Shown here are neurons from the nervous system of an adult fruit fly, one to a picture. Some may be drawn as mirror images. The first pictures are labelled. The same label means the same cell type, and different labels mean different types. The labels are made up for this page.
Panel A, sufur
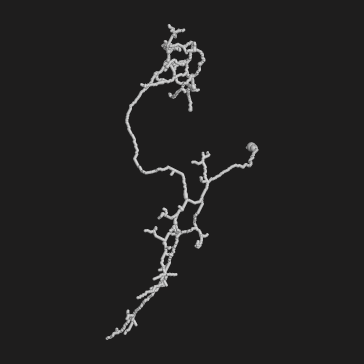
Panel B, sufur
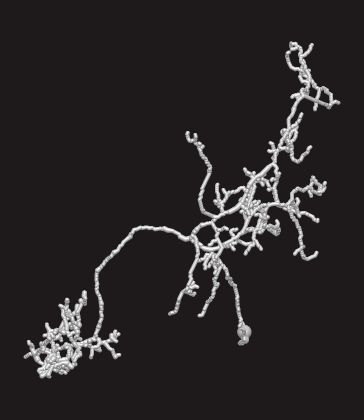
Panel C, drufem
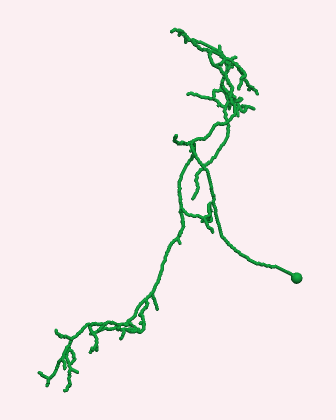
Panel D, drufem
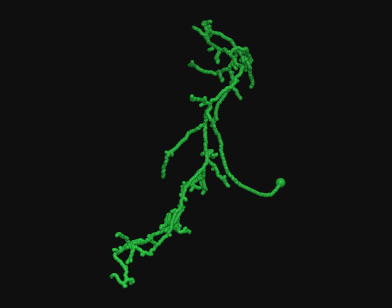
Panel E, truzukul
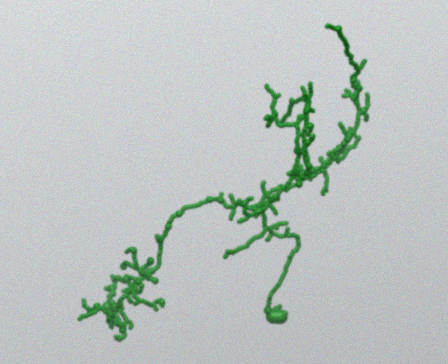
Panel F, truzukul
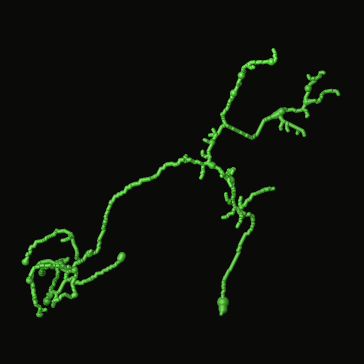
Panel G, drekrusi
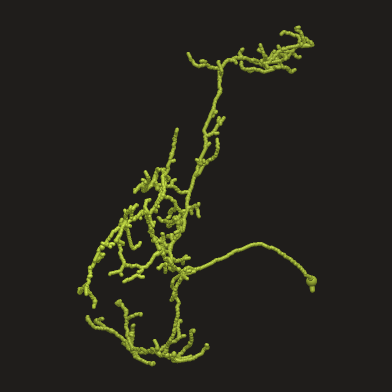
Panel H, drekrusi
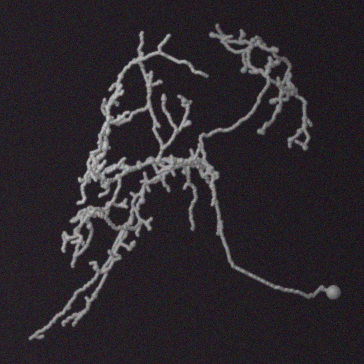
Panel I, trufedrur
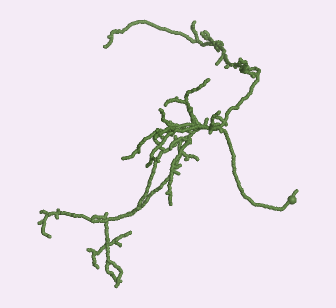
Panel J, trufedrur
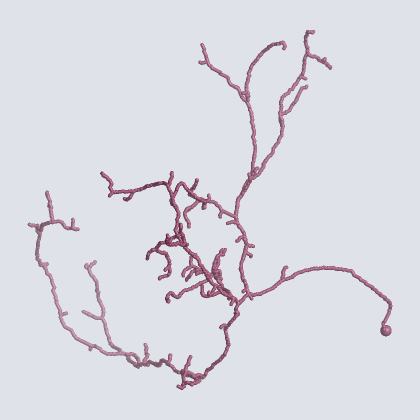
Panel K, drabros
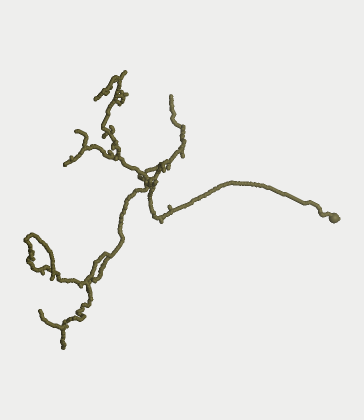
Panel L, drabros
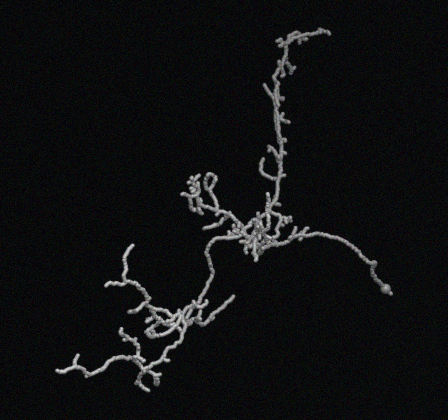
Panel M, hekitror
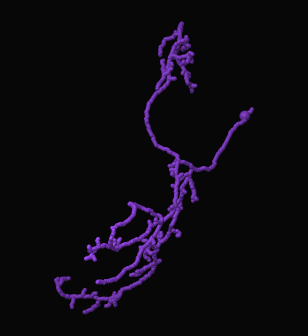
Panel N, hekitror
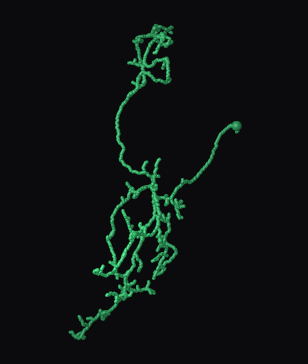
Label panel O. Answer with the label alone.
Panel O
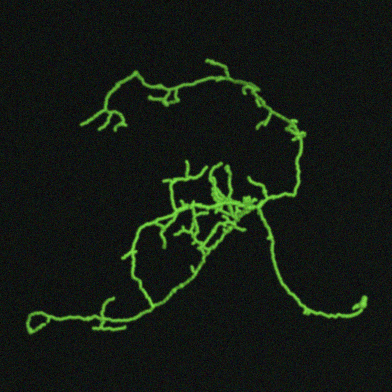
trufedrur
